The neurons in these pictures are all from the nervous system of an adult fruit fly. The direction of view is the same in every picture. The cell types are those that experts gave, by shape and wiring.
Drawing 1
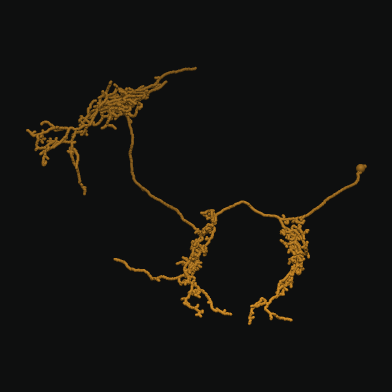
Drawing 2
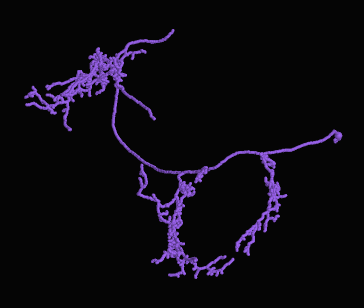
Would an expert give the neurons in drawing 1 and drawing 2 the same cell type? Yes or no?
no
